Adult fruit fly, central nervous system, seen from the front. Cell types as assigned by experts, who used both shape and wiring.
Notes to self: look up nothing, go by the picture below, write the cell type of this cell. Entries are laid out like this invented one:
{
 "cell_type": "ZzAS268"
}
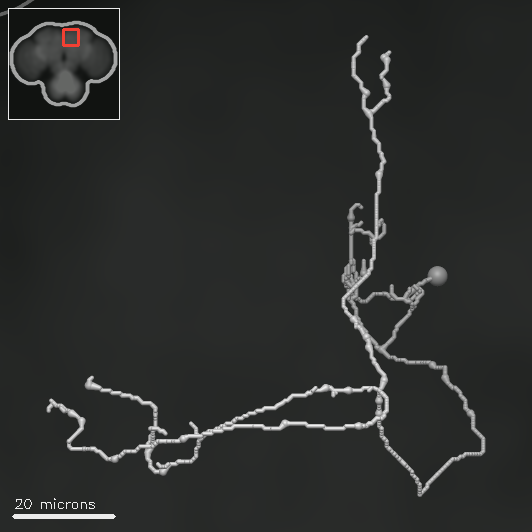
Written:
{
 "cell_type": "KCa'b'-m"
}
